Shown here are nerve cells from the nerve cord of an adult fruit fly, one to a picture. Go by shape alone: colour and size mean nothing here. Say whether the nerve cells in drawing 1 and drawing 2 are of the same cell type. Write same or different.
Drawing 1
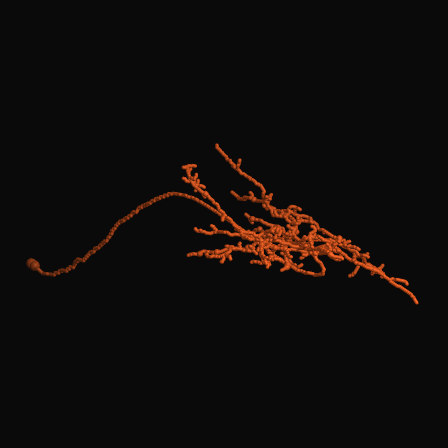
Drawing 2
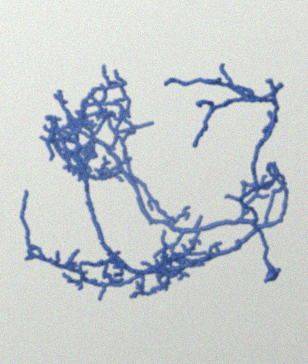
different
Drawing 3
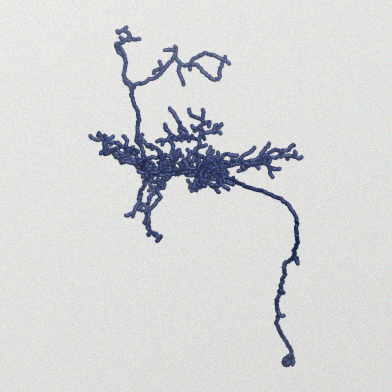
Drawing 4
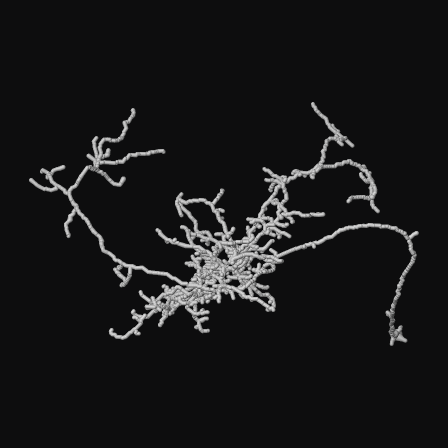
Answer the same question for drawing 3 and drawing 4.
same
